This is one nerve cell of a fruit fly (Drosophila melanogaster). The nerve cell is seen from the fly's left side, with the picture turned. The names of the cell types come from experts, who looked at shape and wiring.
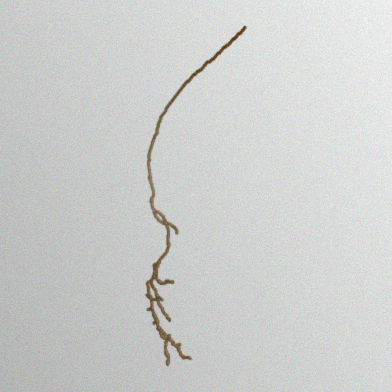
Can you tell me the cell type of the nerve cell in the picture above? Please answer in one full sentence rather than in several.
The cell type of this nerve cell is SNxx05.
